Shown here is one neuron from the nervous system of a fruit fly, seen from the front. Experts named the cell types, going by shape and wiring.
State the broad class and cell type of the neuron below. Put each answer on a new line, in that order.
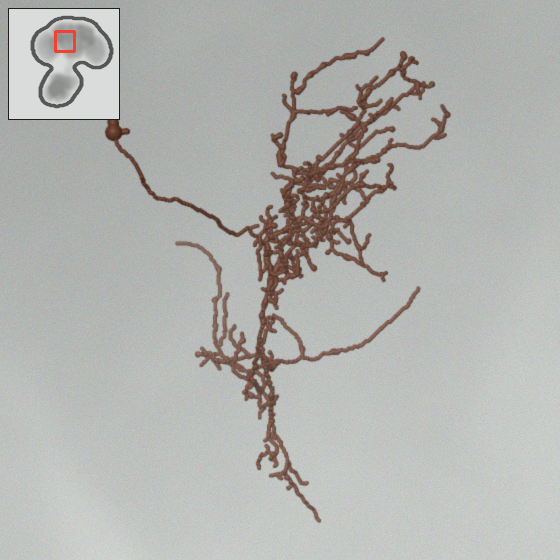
central-brain intrinsic neuron
LAL109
